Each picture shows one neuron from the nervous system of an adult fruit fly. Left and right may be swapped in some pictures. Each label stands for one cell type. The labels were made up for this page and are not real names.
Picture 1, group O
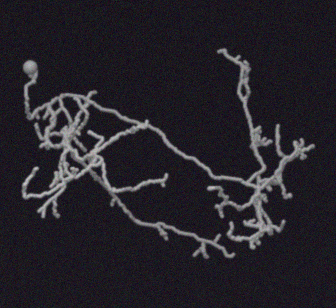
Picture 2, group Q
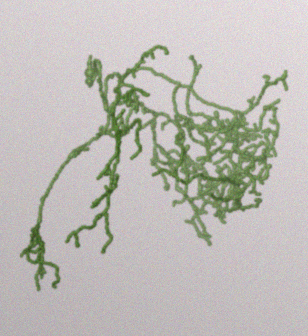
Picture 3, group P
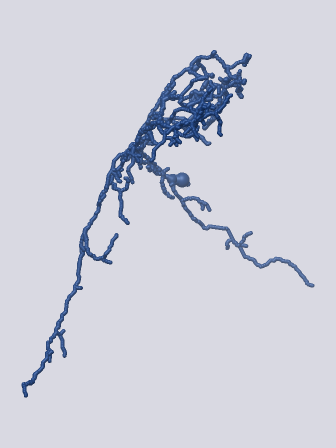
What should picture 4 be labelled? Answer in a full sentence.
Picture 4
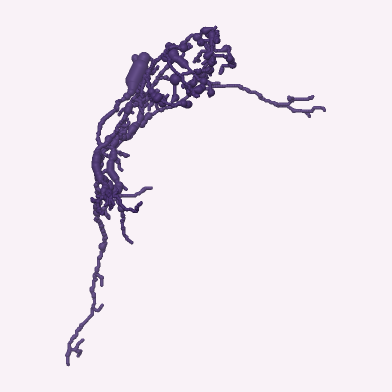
It belongs to group P.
